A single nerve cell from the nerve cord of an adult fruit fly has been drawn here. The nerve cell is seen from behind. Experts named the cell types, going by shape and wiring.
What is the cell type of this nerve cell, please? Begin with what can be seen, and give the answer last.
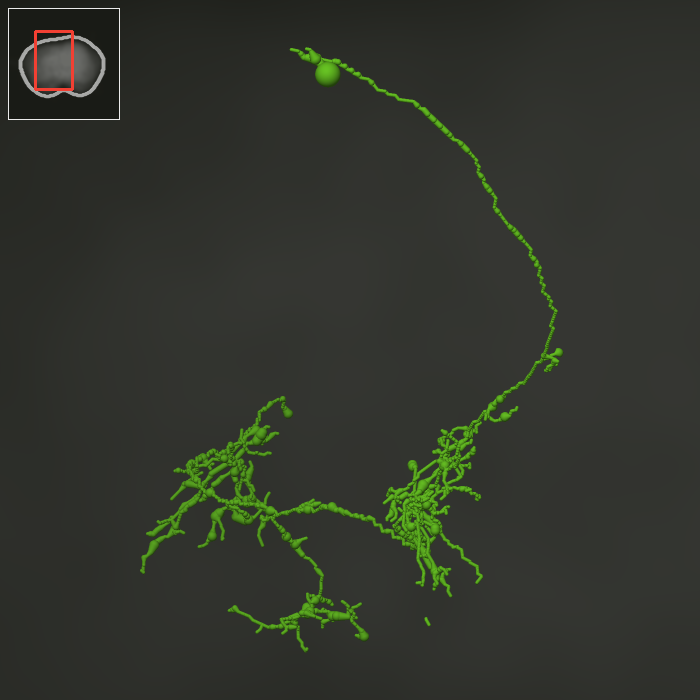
The picture shows dozens of branch ends. As drawn here it is taller than it is wide. Its broad class is nerve-cord intrinsic neuron. The cell type is IN09A070.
